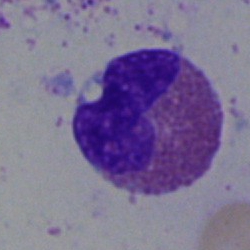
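Eosinophil: the central cell in a stained human bone marrow smear under the light microscope. Its nucleus rests against the left side of the cell, and I note a notch in the nucleus's upper-left edge. That nucleus stains a deep purple, darker than the cytoplasm, which I would call pinkish-violet.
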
